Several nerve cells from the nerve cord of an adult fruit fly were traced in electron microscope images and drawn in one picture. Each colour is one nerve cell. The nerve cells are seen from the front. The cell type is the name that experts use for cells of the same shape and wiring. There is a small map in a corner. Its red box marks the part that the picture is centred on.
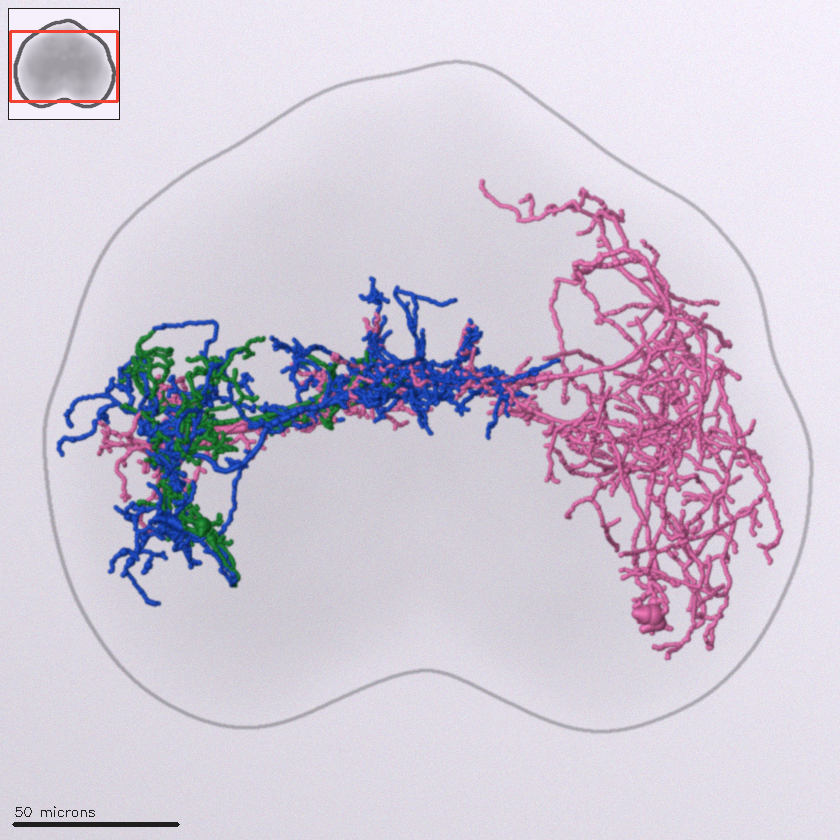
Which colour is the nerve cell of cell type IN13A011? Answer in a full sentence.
The colour is blue.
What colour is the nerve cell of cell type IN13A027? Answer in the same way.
The colour is green.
